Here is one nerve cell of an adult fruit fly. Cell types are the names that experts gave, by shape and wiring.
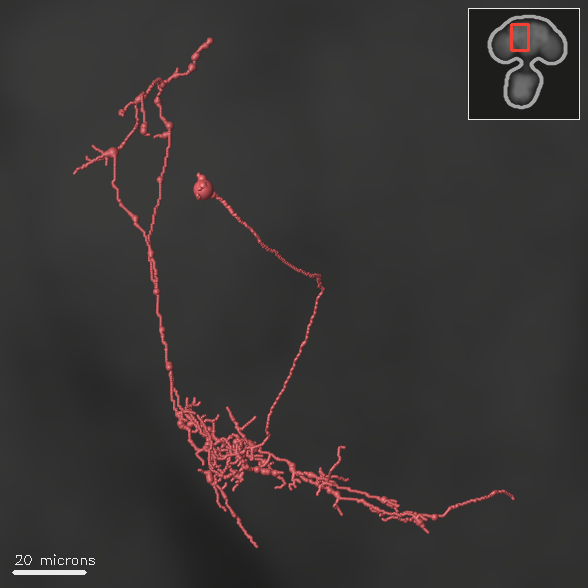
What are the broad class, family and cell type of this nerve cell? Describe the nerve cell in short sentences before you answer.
From top to bottom in the picture it spans about 140 microns. Dozens of branch ends can be seen. Its broad class is central-brain intrinsic neuron. Its family is hemilineage WEDa2. It is of cell type WED26.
